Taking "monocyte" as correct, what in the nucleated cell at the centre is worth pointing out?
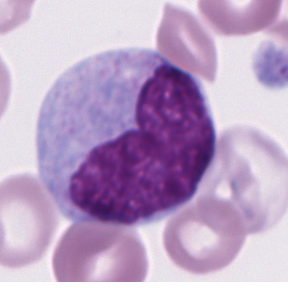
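In this monocyte the nucleus is indented, with a notch on its left side, which fits the name.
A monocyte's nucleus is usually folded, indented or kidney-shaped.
The fine, faint pinkish granules in the cytoplasm fit as well.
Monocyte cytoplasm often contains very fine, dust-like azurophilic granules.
The cytoplasm is abundant and pale grey-blue, and the nucleus lies against the right and lower edge of the cell.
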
